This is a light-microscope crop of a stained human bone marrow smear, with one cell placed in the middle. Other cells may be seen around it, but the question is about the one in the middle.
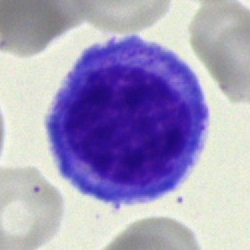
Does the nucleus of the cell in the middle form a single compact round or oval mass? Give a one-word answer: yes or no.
Yes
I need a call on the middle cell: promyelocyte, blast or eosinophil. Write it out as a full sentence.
In the middle of this smear crop is a promyelocyte.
